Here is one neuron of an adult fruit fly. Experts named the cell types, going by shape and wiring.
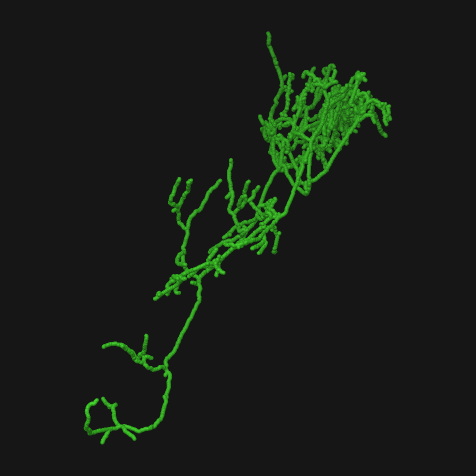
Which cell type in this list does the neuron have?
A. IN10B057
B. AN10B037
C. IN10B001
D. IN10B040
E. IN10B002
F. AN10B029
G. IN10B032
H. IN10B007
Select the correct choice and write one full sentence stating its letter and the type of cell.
The cell type of the neuron is IN10B007, listed as option H.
